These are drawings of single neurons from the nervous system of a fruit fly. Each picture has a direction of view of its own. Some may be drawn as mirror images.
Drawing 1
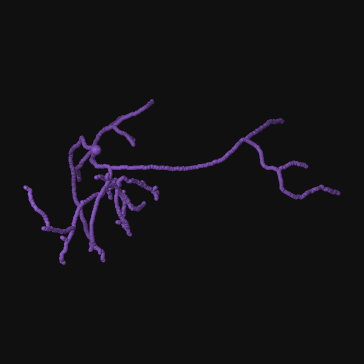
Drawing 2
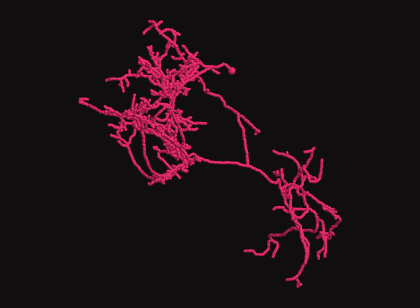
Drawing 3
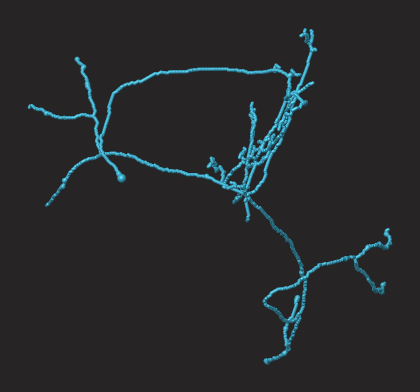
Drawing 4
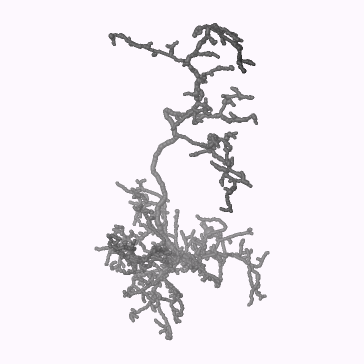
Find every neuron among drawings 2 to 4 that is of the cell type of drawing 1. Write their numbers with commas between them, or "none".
3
